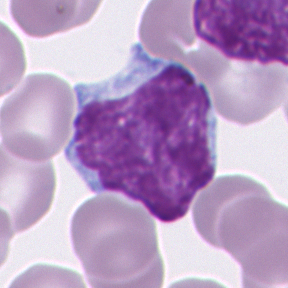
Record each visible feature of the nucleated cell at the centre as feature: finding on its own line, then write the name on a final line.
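Cell shape: irregular and angular, not smoothly round.
Nucleus: fills most of the cell, with an irregular, many-cornered outline.
Cytoplasm: no vacuoles shown.
Upper edge: small pointed cytoplasmic projections stick out.
Name: typical lymphocyte.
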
